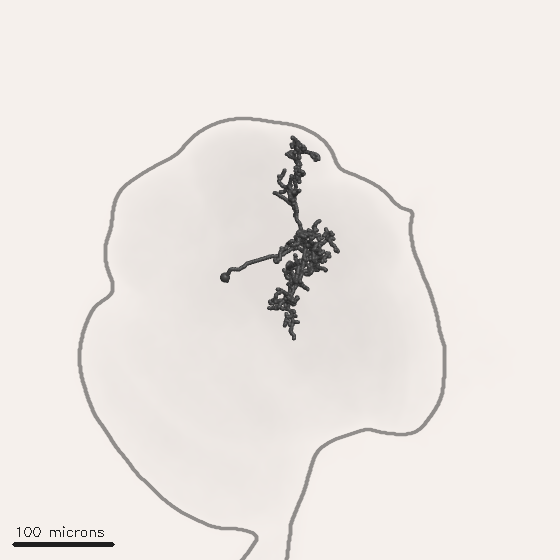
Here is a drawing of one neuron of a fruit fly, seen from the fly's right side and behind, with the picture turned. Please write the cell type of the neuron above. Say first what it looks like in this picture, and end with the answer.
Its cell body lies in the middle of the picture. From top to bottom in the picture it spans about 200 microns. Its broad class is central-brain intrinsic neuron. It is of cell type LAL301m.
